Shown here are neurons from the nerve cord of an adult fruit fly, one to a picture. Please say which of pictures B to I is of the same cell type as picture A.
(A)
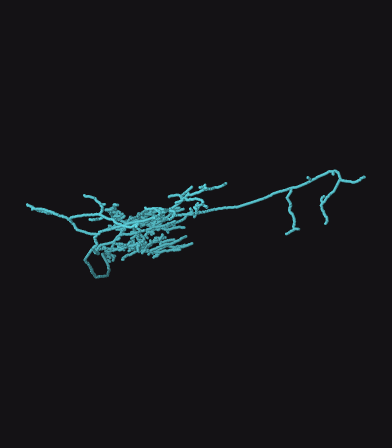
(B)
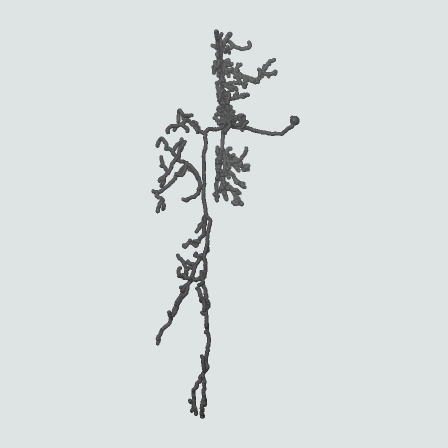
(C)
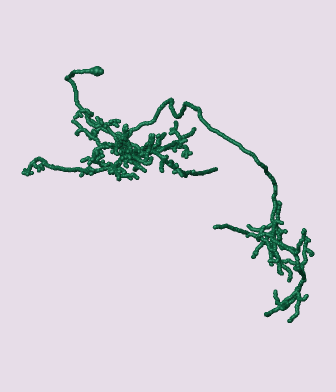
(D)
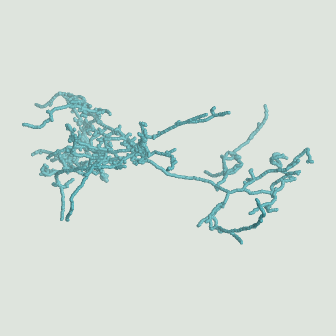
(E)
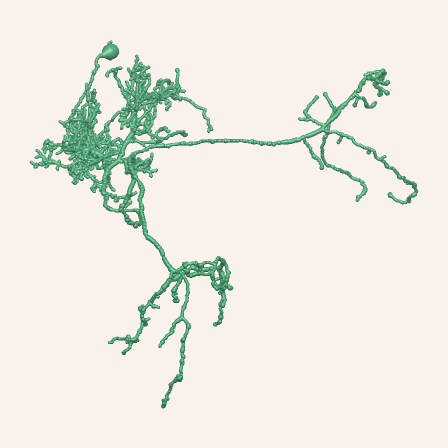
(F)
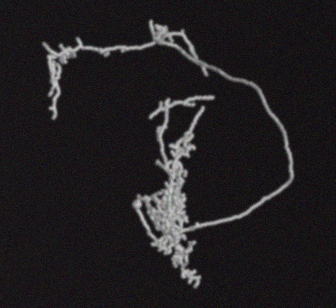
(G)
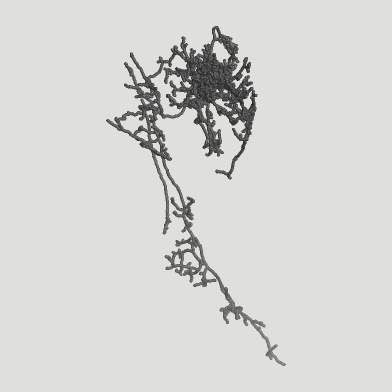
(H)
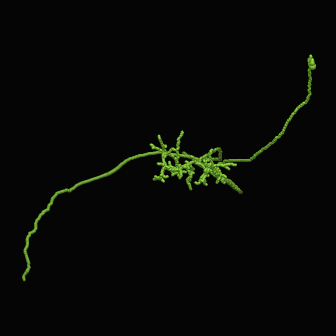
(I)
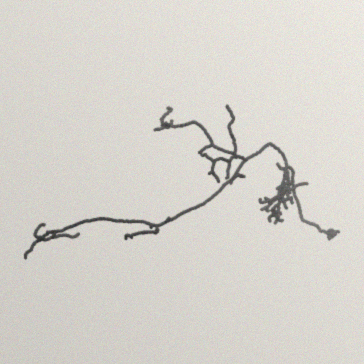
I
